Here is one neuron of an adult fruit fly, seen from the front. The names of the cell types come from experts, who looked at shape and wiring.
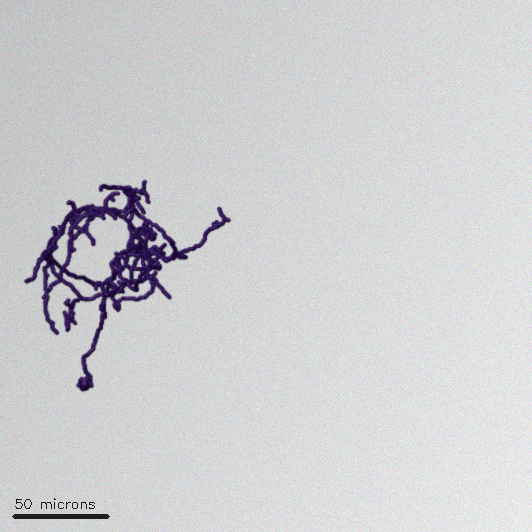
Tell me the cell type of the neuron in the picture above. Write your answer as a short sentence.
The cell type is IN04B015.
